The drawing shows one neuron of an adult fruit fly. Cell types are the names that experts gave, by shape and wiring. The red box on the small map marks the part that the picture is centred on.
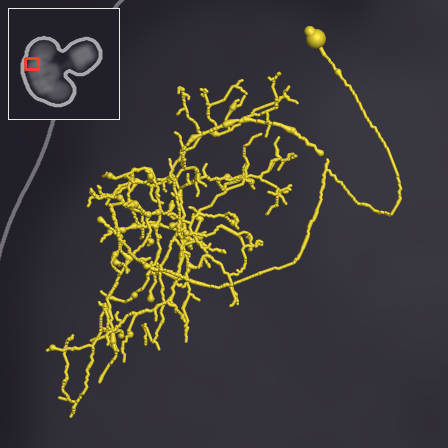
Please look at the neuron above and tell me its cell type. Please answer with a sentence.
The cell type is CB2189.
